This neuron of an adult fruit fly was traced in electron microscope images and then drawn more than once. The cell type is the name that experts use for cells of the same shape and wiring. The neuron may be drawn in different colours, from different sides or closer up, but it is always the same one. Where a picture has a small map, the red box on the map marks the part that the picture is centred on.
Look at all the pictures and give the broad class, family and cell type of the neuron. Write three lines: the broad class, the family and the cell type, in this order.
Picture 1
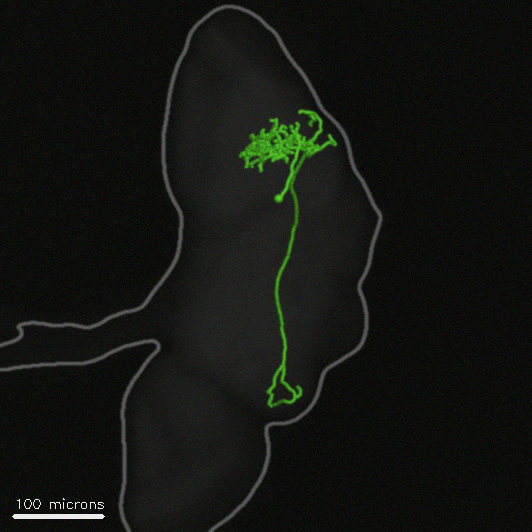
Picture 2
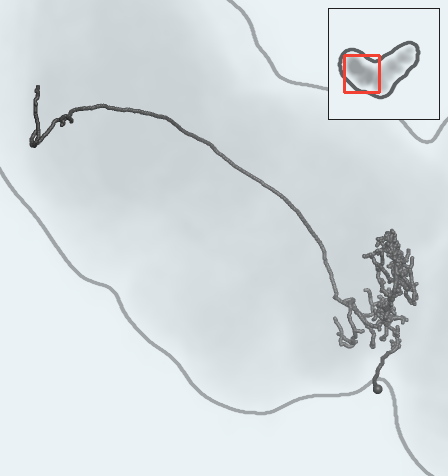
central-brain intrinsic neuron
hemilineage VLPl&p1_lateral
CB0747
